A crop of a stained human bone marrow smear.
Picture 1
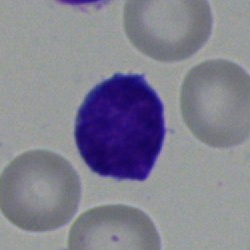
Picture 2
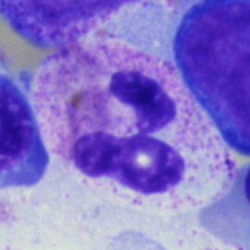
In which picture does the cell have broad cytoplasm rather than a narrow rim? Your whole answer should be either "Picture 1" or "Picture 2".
Picture 2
